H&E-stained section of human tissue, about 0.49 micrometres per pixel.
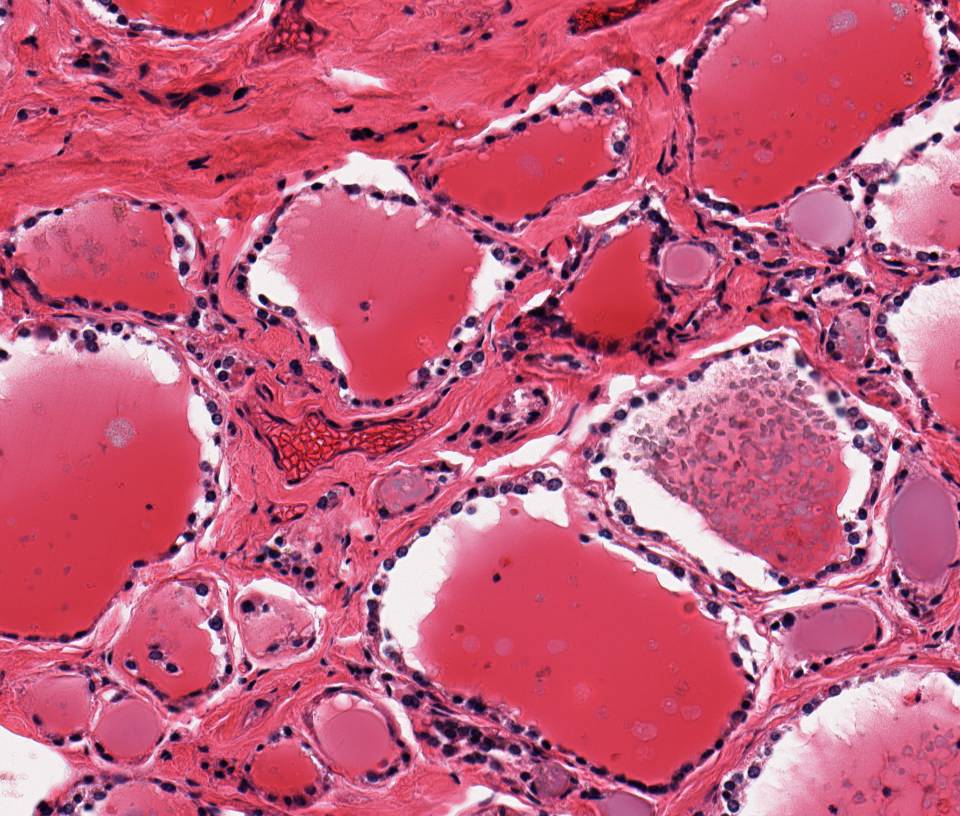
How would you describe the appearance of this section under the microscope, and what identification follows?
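I see follicles, each lined by a single layer of flattened to low cuboidal cells with small, round, dark nuclei. The large ones are filled with homogeneous deep pink-red colloid. Right of centre, one follicle's lumen holds a loose cluster of many cells. Just left of centre, a small vessel packed with red blood cells sits in the stroma. This is thyroid.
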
